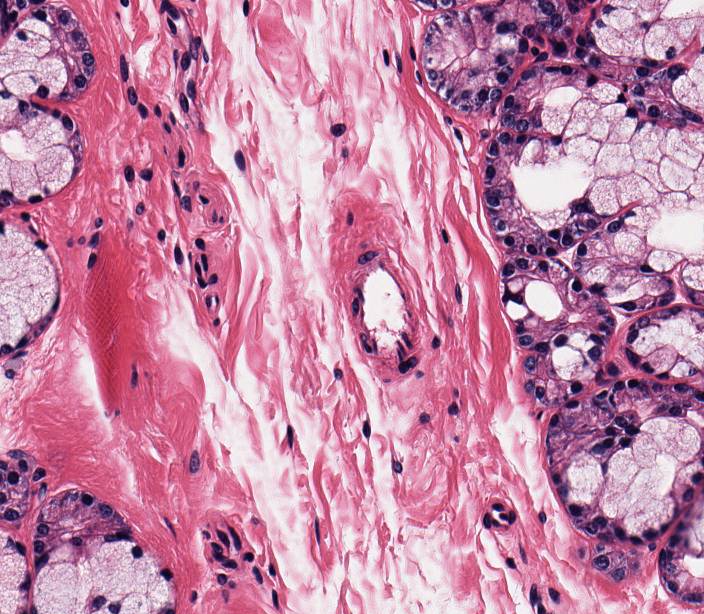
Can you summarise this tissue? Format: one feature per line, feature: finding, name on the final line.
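Arrangement: acinar clusters at left and right, a central connective tissue band between them
Acinar cytoplasm: in most cells pale, foamy, finely vacuolated, typical of mucous cells
Mucous cell nuclei: small, dark, pressed against the cell base
Central band collagen: bundles running roughly top to bottom
Name: minor salivary gland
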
